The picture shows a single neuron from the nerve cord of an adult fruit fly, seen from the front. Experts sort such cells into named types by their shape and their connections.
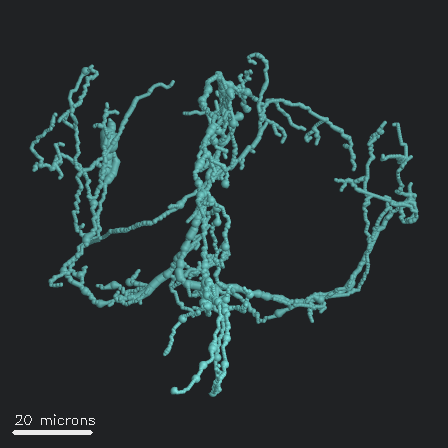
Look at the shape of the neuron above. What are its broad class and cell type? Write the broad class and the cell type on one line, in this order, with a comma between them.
ascending neuron, ANXXX254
